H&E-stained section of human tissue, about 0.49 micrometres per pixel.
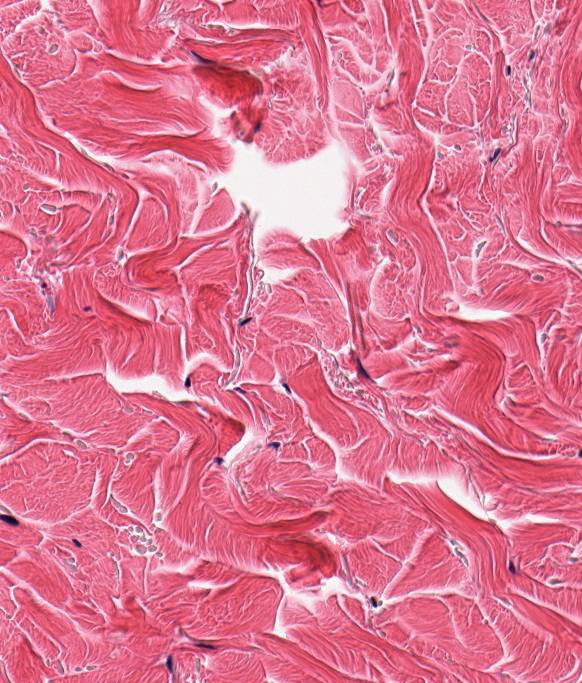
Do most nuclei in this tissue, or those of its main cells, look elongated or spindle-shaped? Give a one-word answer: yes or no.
Yes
